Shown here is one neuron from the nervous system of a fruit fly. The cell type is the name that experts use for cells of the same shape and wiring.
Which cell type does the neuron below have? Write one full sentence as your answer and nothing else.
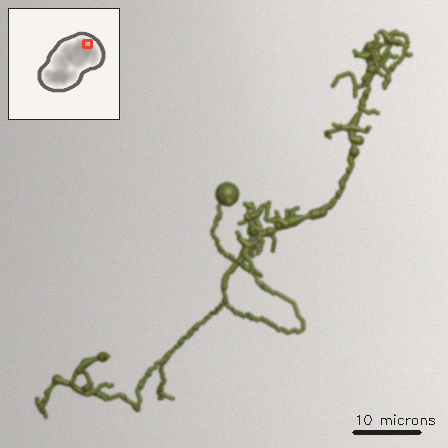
The cell type that this neuron has is T2.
